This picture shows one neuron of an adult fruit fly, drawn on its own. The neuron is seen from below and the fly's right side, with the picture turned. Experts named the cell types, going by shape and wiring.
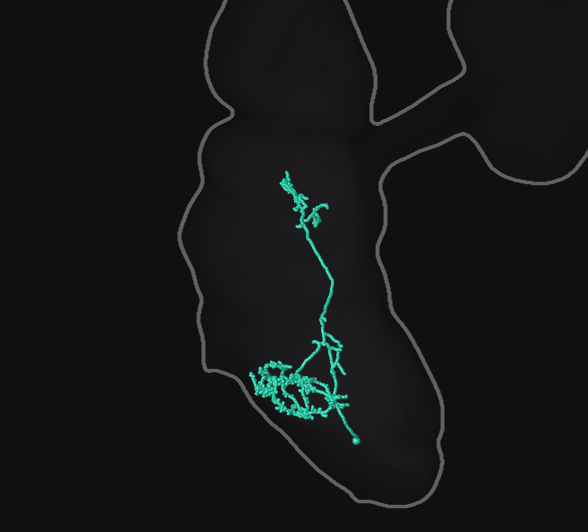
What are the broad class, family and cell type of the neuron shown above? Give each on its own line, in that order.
central-brain intrinsic neuron
hemilineage LHl2_ventral
CB2342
